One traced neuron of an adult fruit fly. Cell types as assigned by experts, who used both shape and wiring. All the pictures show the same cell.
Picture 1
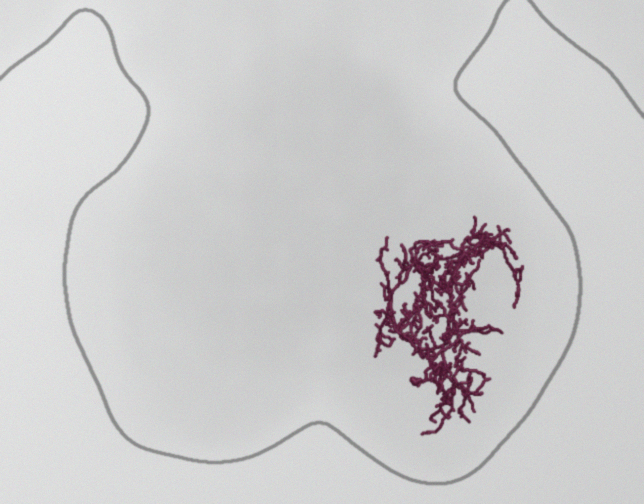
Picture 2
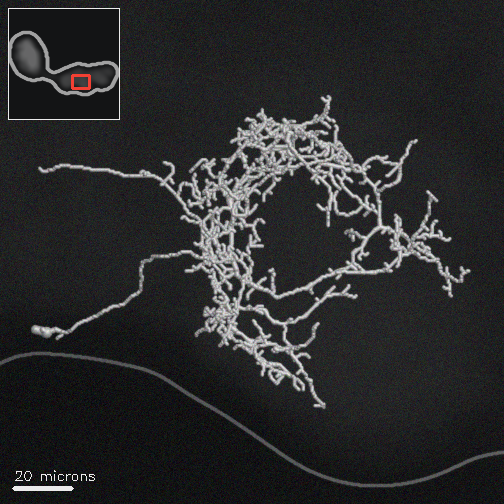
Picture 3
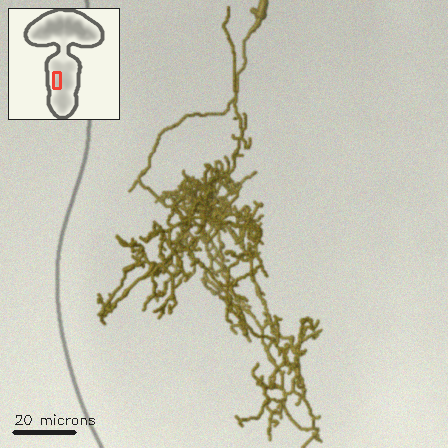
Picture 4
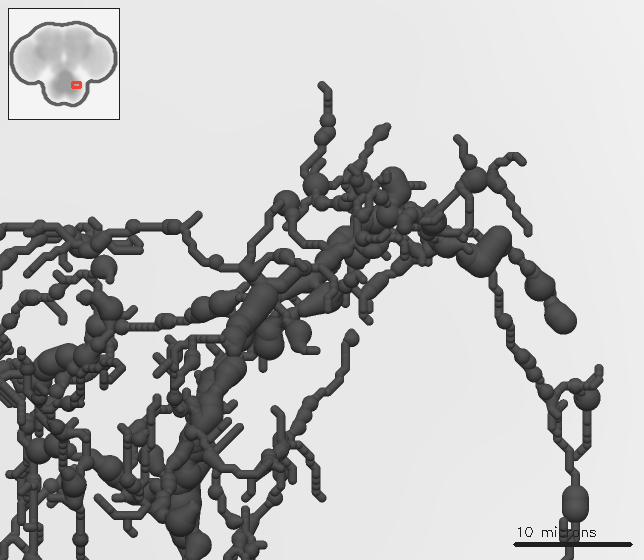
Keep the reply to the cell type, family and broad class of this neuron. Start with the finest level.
IN16B045; hemilineage 16B; nerve-cord intrinsic neuron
